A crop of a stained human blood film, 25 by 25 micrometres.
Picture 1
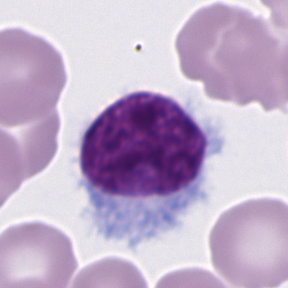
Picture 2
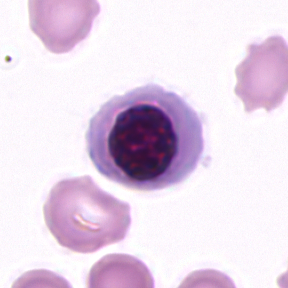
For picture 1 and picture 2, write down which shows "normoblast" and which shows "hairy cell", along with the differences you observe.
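A hairy cell is the cell in the middle of picture 1, and picture 2 shows a normoblast. Size separates them. The hairy cell measures about 13 micrometres across. The normoblast measures about 10 micrometres, about 1.25 times the width of a red cell that lies whole in its picture. The hairy cell's border is ragged, with many fine hair-like projections that are longest and most numerous along the lower edge. The normoblast's outline is roughly round, with only a faintly uneven edge along the top. In the hairy cell the nucleus measures about 11 by 9 micrometres and lies toward the top of the cell. Its chromatin is blotchy, with darker clumps against lighter purple areas. The normoblast's nucleus is round in outline, about 6 micrometres across, and fills about 40% of the cell's area. Its chromatin is dark purple and coarsely clumped, with no nucleoli visible.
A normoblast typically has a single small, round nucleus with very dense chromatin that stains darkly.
Cytoplasm is pale blue in the hairy cell and pale lilac-blue in the normoblast.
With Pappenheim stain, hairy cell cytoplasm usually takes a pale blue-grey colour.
Neither cell shows cytoplasmic granules, and the normoblast's cytoplasm contains no vacuoles.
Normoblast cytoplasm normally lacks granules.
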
